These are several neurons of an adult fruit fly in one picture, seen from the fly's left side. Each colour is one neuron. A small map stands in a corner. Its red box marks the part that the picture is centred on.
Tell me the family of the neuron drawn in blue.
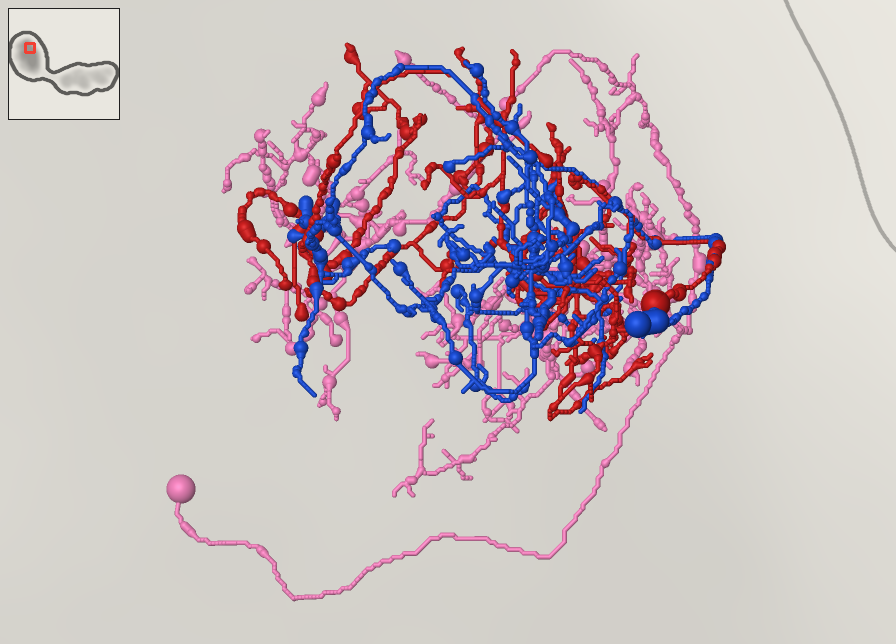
hemilineage LHp1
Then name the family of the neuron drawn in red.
hemilineage LHp1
